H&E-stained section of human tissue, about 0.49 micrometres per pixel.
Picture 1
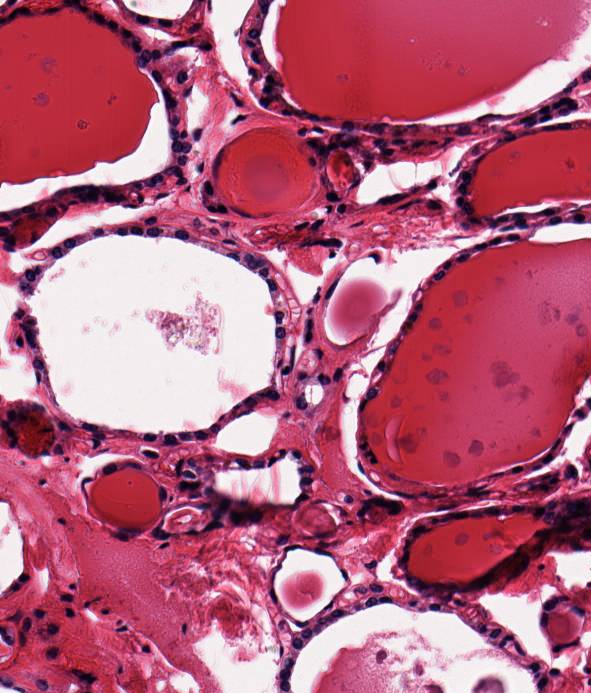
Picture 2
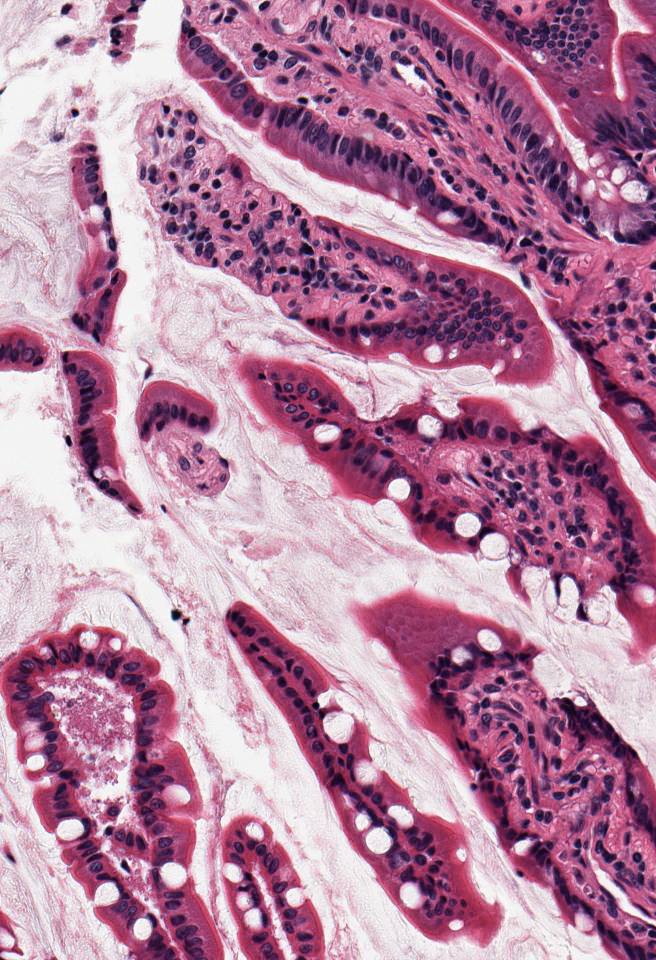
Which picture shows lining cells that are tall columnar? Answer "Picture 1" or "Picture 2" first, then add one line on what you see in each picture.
Picture 2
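What picture 1 shows: Each follicle is lined by a single layer of flattened to low cuboidal cells with small dark nuclei.
What picture 2 shows: The projections are lined by a single layer of tall columnar cells with elongated nuclei lying toward the base.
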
